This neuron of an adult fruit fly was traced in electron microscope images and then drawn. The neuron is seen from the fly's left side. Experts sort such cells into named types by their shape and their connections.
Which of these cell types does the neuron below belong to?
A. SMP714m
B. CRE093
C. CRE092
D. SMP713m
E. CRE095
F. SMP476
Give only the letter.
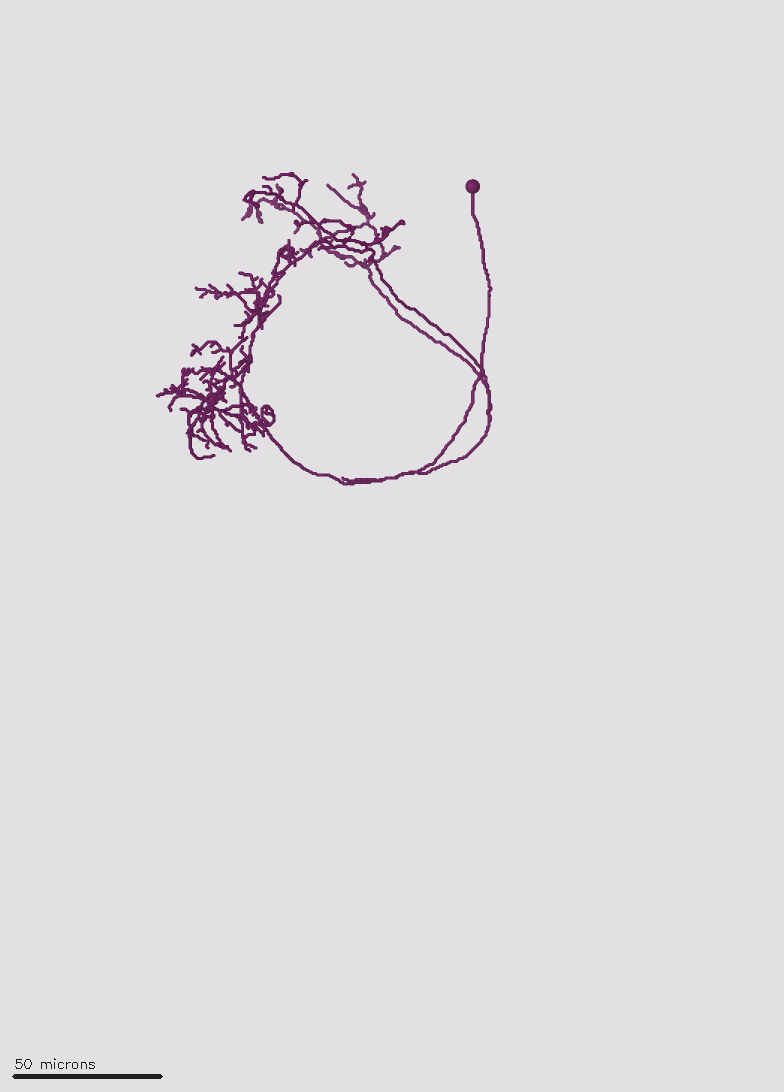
B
